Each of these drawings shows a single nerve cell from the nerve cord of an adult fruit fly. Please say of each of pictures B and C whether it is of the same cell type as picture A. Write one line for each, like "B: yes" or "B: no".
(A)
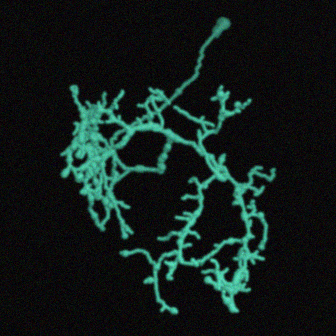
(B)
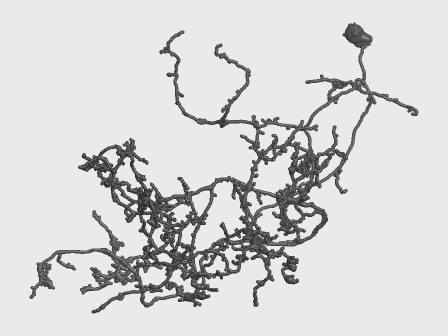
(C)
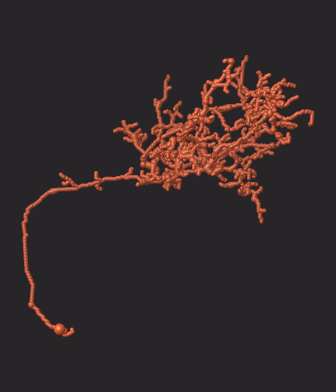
B: yes
C: no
